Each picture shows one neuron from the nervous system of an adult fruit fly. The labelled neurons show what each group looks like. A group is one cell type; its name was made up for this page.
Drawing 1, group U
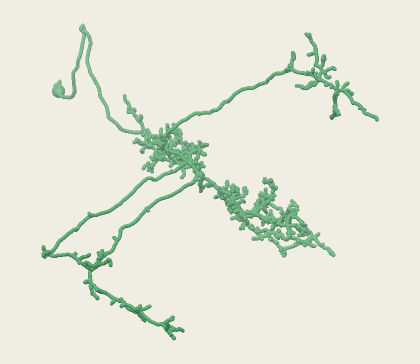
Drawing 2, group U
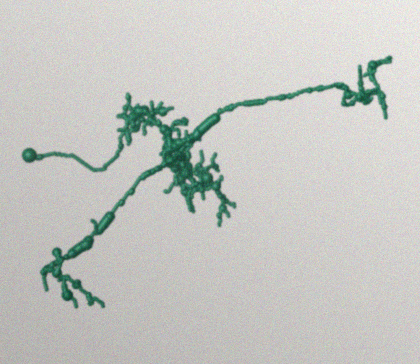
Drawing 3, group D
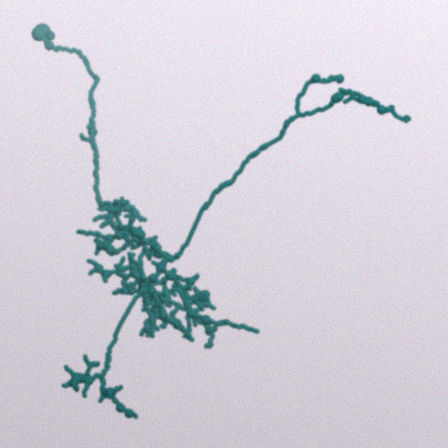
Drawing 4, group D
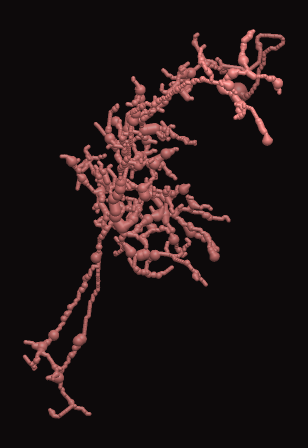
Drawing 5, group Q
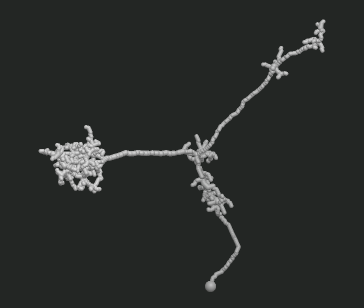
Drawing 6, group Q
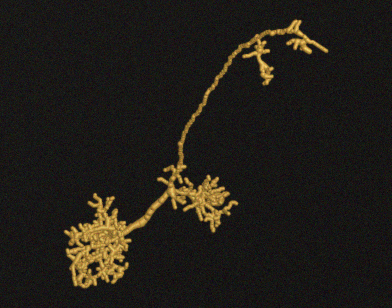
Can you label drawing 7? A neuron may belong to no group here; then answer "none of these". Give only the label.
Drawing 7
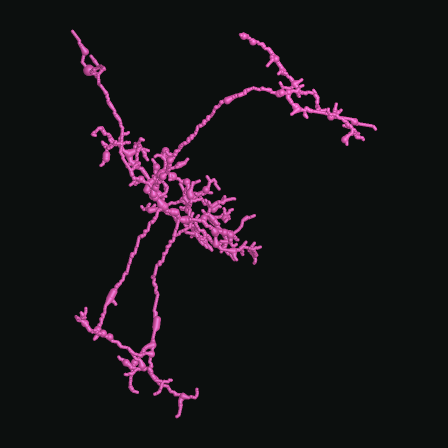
none of these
